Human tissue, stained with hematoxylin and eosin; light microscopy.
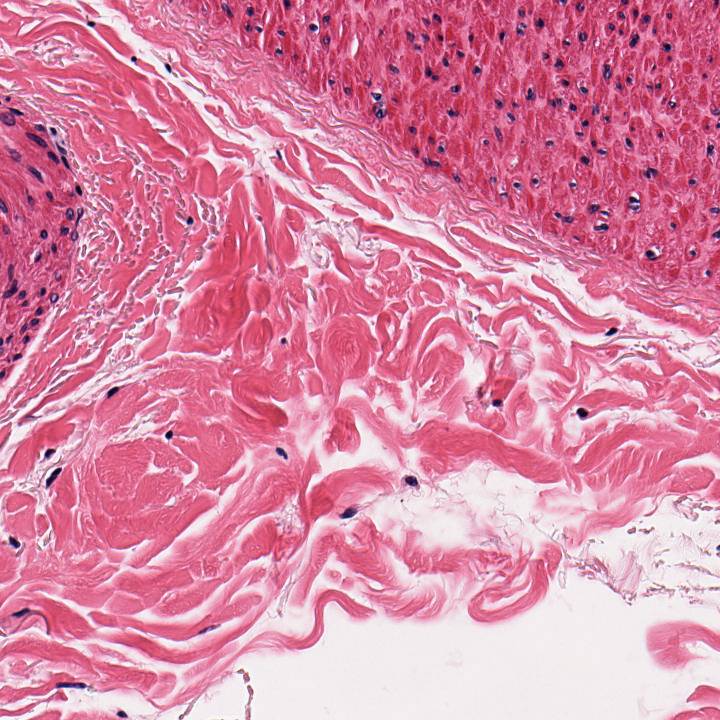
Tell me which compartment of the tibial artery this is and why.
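You're looking at tunica adventitia, the pink fibrous connective tissue filling most of the field. Its collagen comes as thick, wavy, eosinophilic bundles running in varied directions, and the nuclei among them are sparse, small and dark.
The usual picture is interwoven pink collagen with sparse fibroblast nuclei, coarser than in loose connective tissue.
White clefts part many of the bundles, and a densely cellular band sits in the upper right corner.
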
